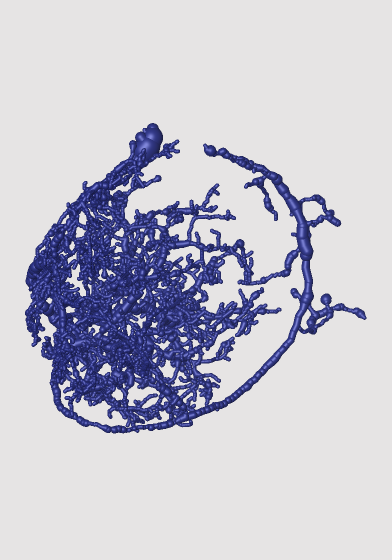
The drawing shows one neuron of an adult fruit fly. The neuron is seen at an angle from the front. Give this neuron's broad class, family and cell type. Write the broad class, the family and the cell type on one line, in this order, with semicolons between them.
nerve-cord intrinsic neuron; hemilineage 09A; IN09A002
